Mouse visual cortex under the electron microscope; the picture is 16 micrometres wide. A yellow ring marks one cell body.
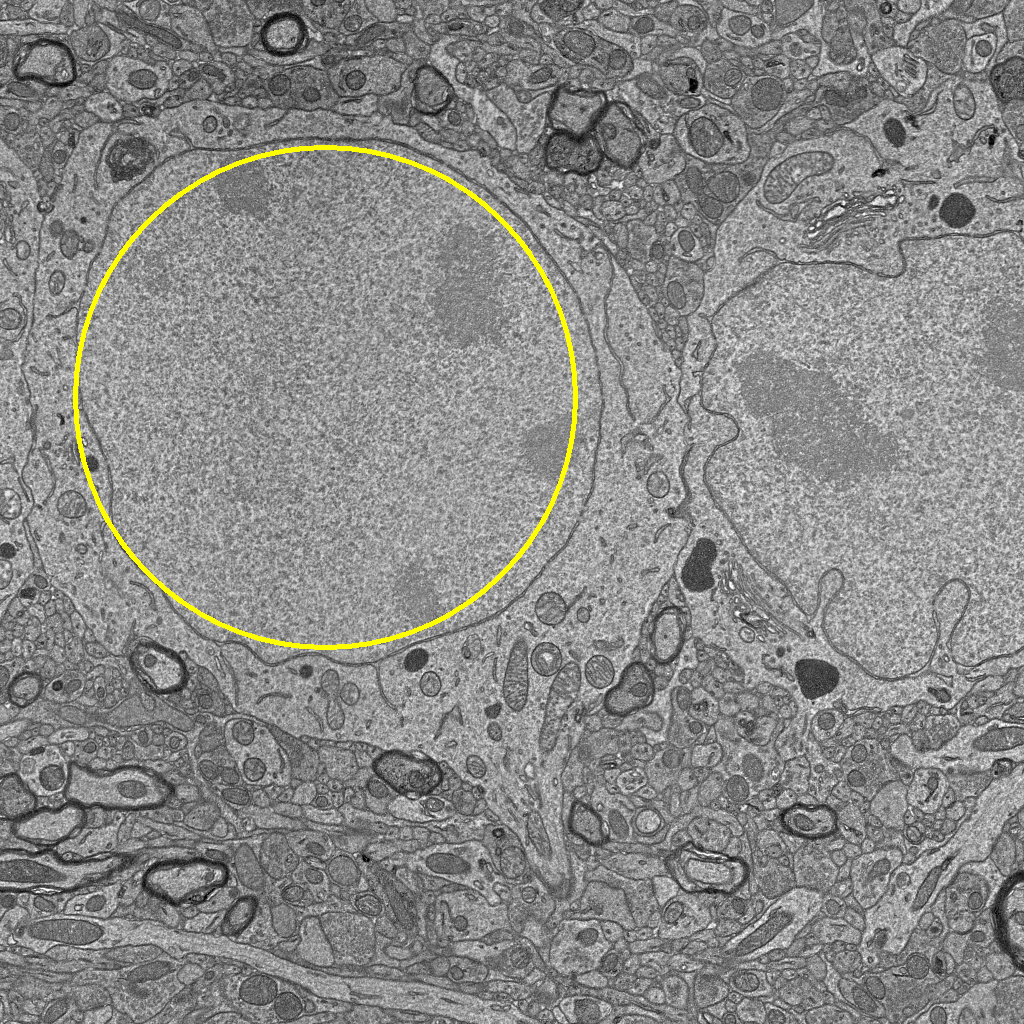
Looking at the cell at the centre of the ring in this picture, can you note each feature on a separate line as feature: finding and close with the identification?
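Nucleus: large, round, seen whole in this plane
Envelope: runs smoothly, no infoldings
Nucleolus: no compact dense one seen here
Mitochondria: few, mostly in the wider cytoplasm lower right of the nucleus
Name: excitatory neuron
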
